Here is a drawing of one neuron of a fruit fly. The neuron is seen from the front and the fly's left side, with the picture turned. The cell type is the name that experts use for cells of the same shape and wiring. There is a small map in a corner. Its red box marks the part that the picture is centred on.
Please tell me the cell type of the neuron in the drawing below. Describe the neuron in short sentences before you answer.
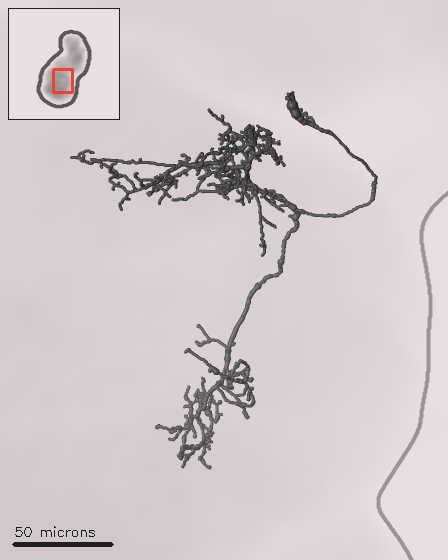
By the scale bar it is about 190 microns tall in this view. The picture shows dozens of branch ends. This is a central-brain intrinsic neuron. It is of cell type CB0228.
